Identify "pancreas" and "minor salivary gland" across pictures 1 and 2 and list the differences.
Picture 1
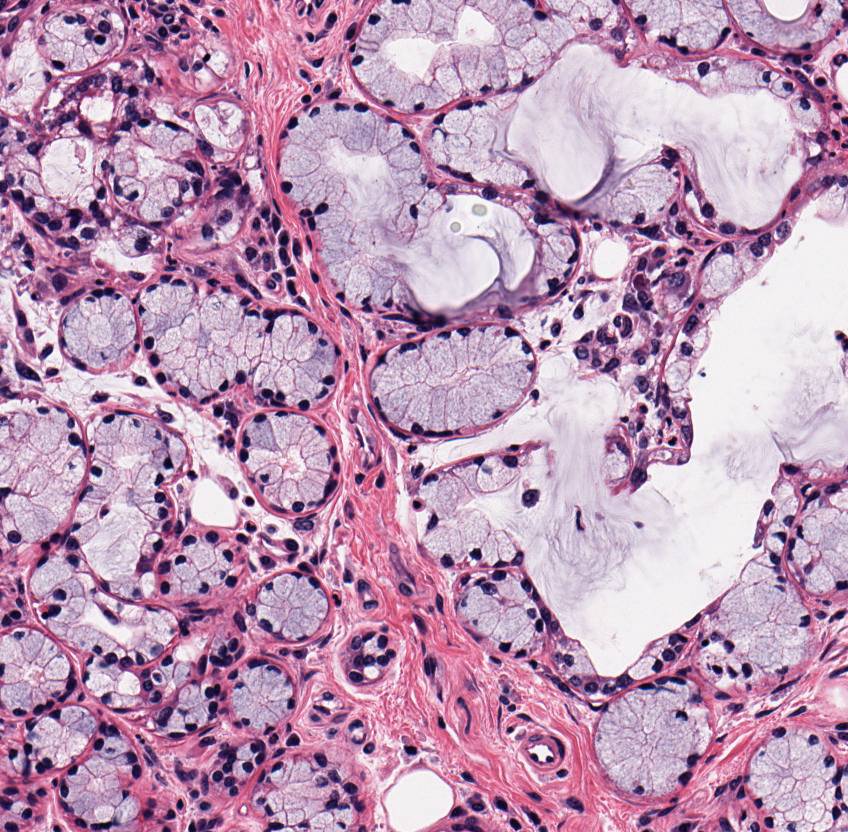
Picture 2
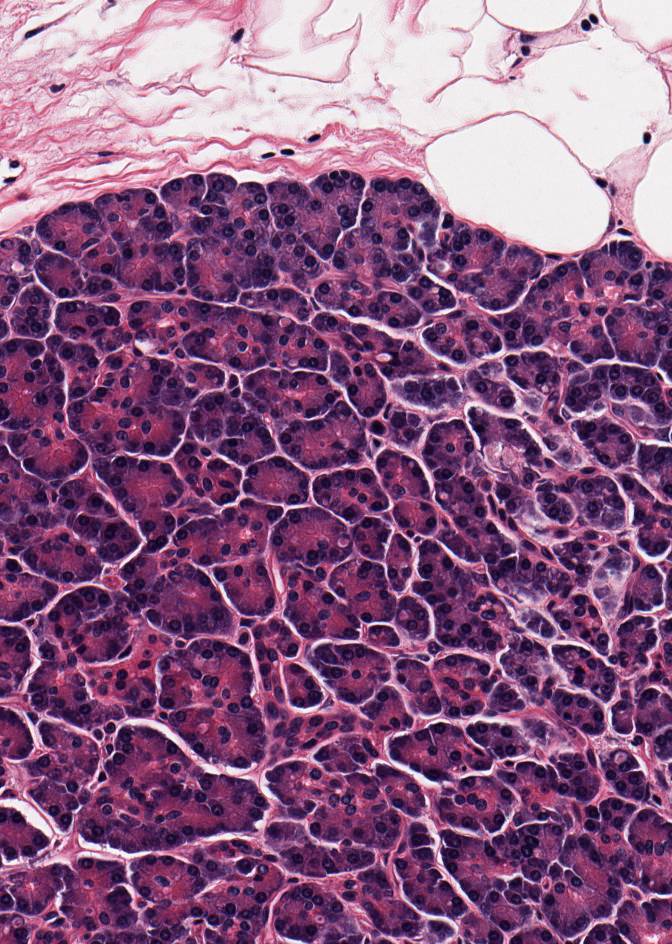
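The minor salivary gland is picture 1 and the pancreas picture 2. Cytoplasm: pale, finely bubbly grey-violet in the rounded mucous acini of the minor salivary gland; pink toward the acinus centre, purple toward its edge, in the pancreas.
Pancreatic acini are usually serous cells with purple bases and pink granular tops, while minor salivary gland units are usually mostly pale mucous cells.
Nuclei: small, dark and flattened against the base in the gland; round, dark and basal in the pancreas. Paler cells: a patch with clearer cytoplasm lies right of centre among the pancreatic acini.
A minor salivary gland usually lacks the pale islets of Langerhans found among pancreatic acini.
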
